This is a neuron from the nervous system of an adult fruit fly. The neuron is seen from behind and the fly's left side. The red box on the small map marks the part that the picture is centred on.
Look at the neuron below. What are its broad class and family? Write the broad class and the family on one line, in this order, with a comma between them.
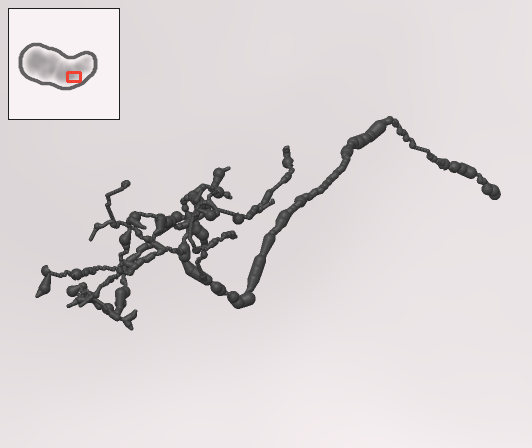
sensory neuron entering the nerve cord, class mechanosensory tactile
